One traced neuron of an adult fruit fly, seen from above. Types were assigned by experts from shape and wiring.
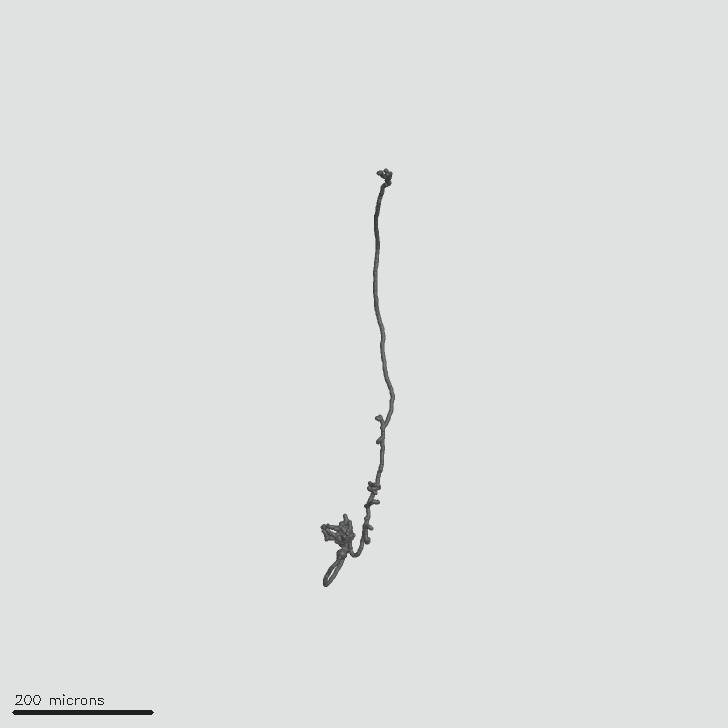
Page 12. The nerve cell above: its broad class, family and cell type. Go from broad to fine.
ascending neuron; hemilineage 19B; AN19B100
